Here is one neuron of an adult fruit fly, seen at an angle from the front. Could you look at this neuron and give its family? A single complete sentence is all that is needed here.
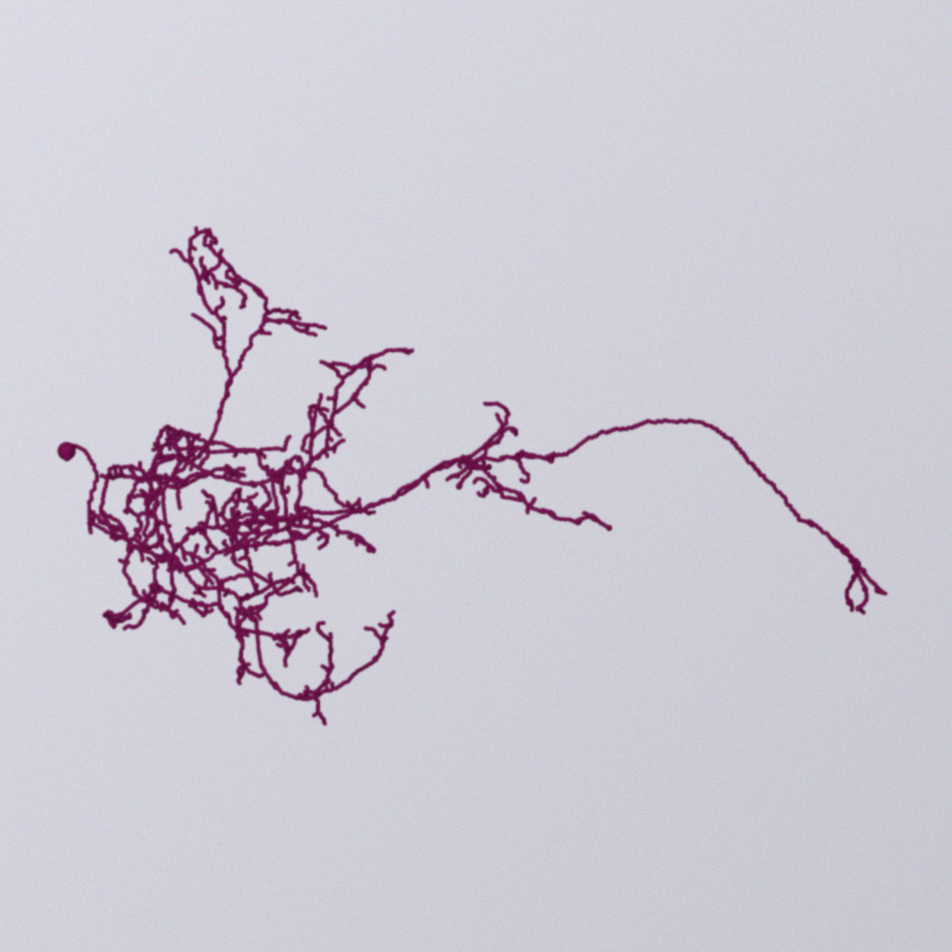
The family designation of this neuron is hemilineage VLPl2_medial.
